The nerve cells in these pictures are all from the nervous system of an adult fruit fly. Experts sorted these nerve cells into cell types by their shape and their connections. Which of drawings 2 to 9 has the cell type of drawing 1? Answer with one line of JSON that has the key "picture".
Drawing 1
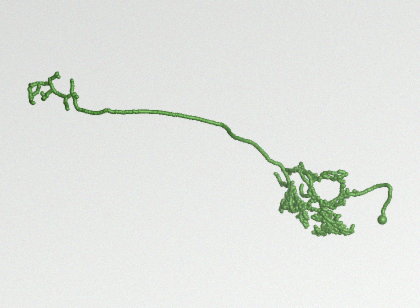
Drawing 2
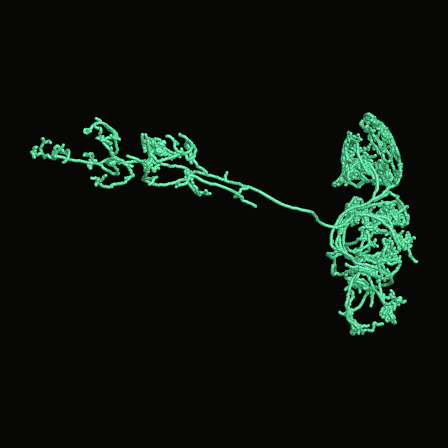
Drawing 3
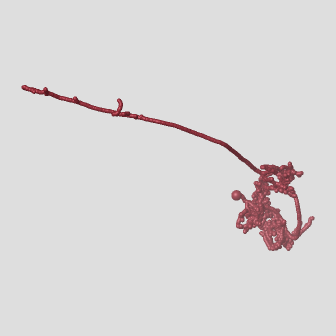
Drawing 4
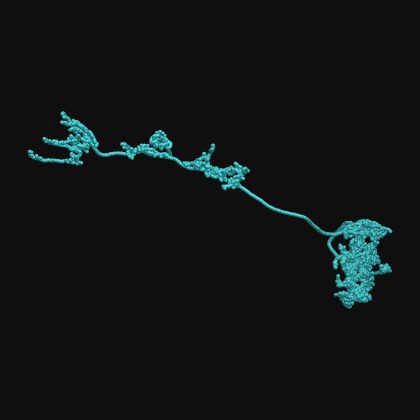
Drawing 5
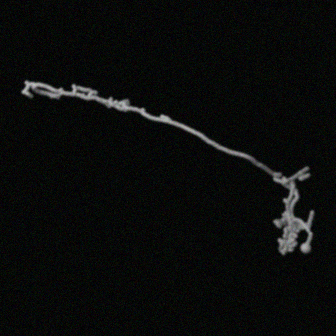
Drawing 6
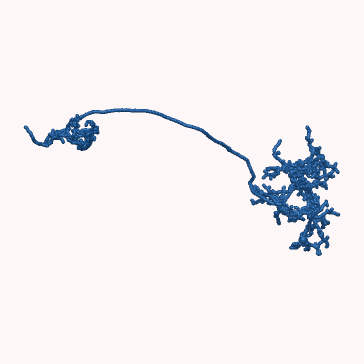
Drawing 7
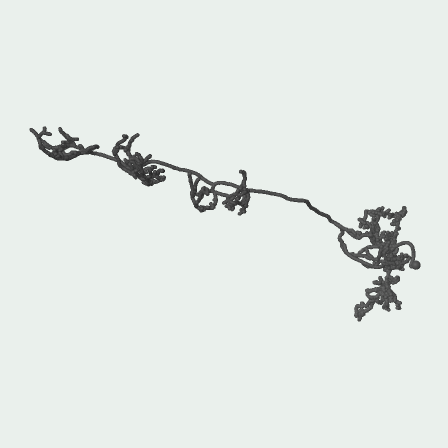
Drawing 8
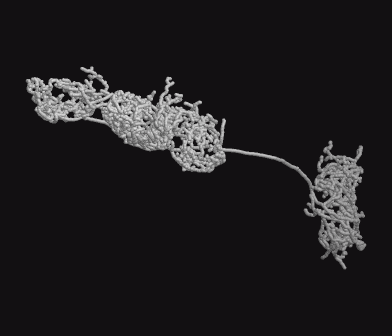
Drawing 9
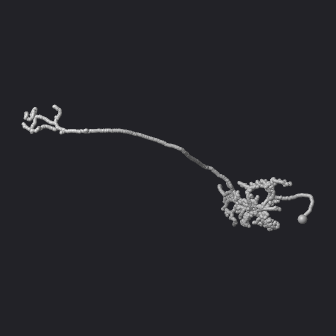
{"picture": 9}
